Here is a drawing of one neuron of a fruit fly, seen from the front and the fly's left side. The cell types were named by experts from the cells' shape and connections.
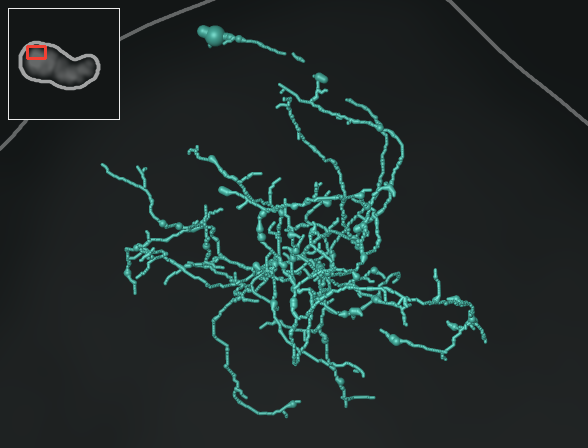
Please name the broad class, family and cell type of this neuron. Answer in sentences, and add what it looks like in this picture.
Its broad class is central-brain intrinsic neuron. Its family is hemilineage VLPd&p1_posterior. The cell type is SLP328. Dozens of branch ends can be seen. In this view it is about as wide as it is tall.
